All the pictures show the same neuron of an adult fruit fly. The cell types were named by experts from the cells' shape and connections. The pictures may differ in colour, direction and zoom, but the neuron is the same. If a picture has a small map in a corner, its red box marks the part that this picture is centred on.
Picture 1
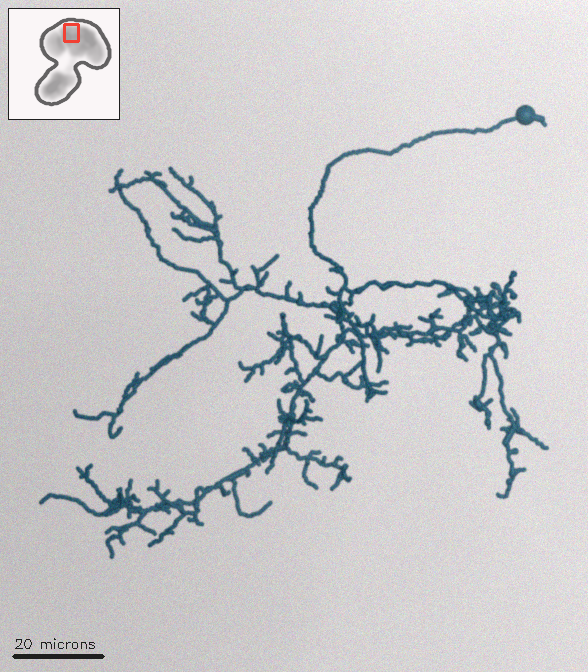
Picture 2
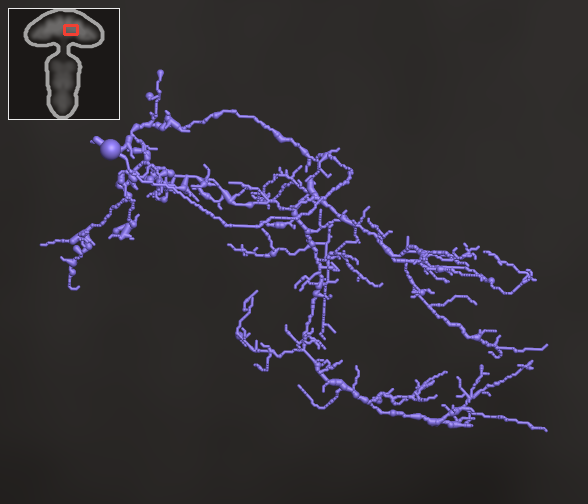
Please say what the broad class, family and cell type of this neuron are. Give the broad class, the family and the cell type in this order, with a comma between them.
central-brain intrinsic neuron, hemilineage SMPp&v1_posterior, SMP445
